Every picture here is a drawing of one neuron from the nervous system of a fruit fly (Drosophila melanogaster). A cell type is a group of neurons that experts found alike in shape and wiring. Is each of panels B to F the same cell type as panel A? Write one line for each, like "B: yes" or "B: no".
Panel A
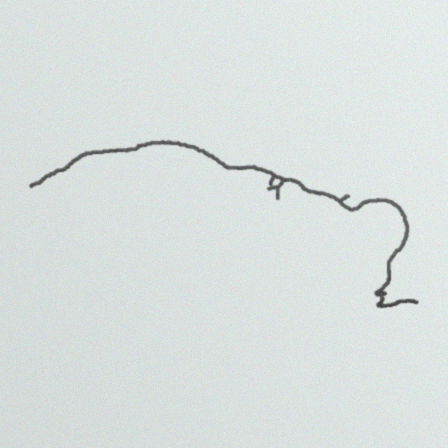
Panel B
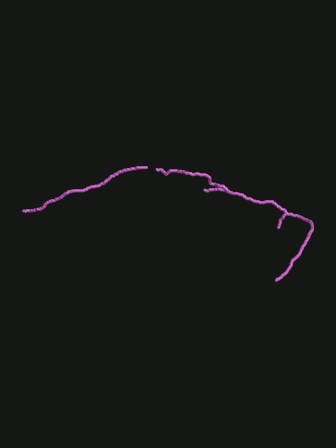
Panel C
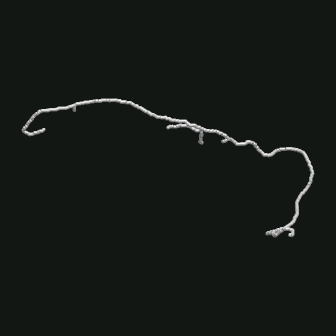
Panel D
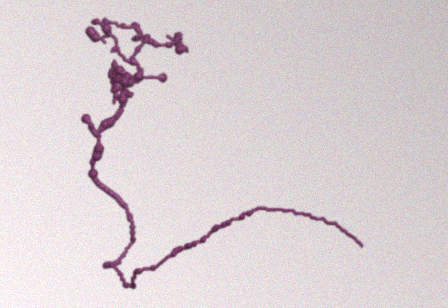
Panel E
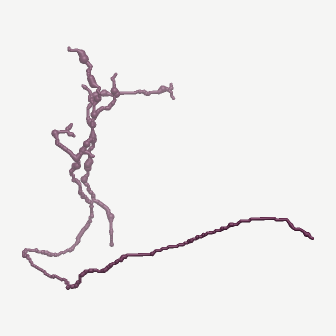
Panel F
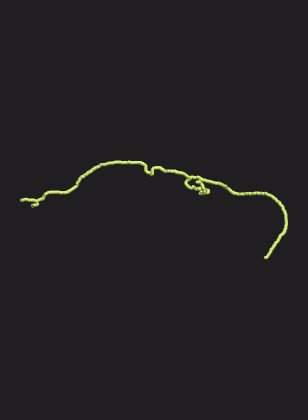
B: yes
C: yes
D: no
E: no
F: yes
